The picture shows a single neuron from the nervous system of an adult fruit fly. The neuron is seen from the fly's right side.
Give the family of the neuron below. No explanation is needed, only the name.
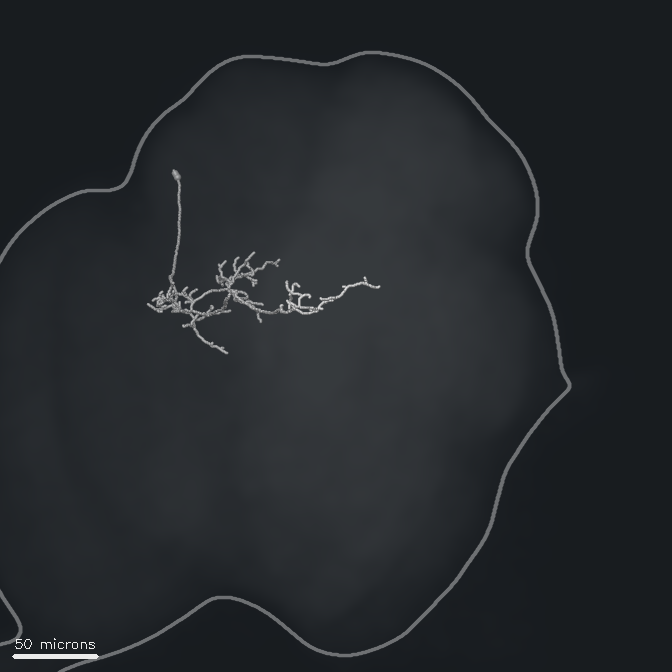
hemilineage LHl4_posterior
